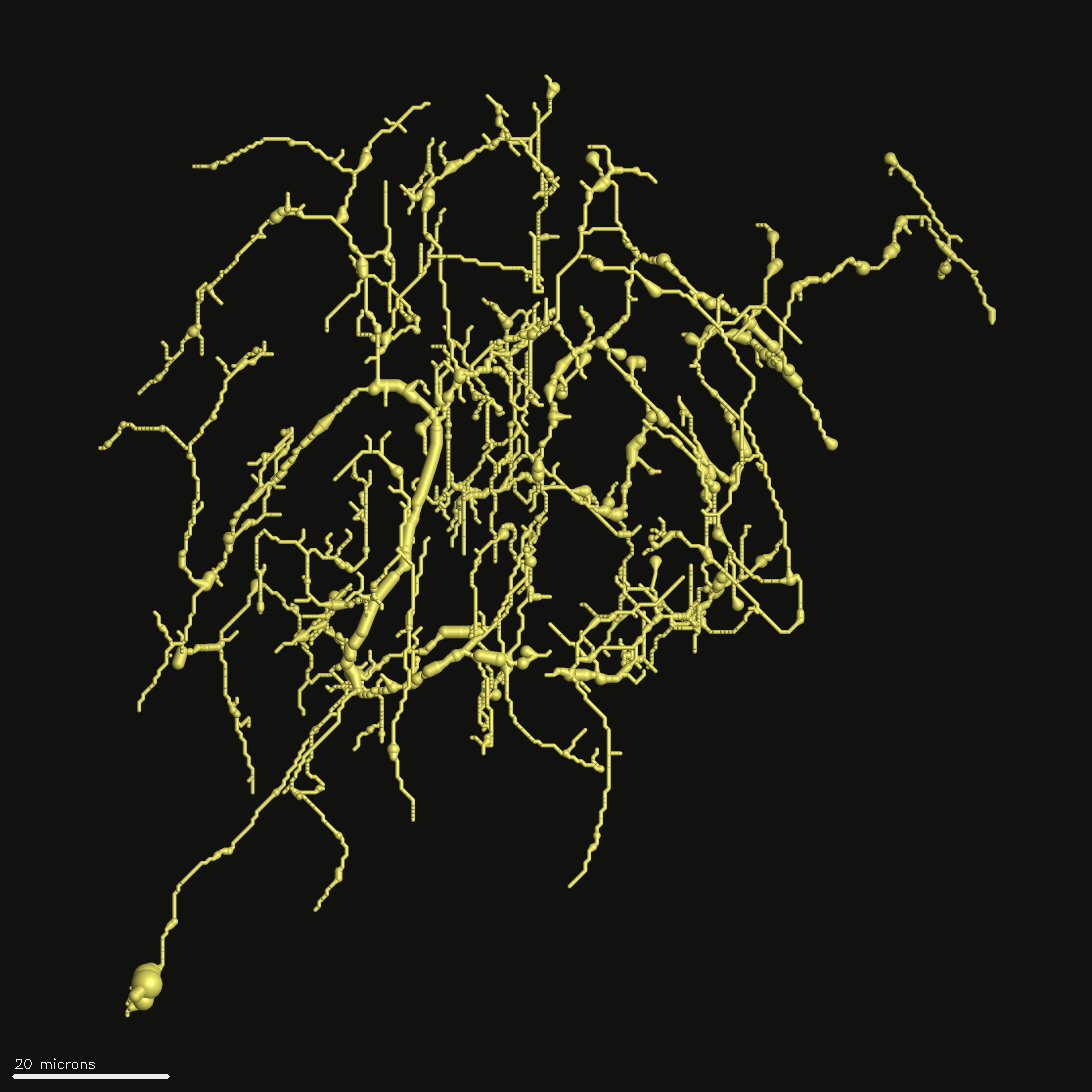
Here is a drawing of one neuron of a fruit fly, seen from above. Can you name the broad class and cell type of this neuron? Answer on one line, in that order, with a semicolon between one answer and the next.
nerve-cord intrinsic neuron; INXXX192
